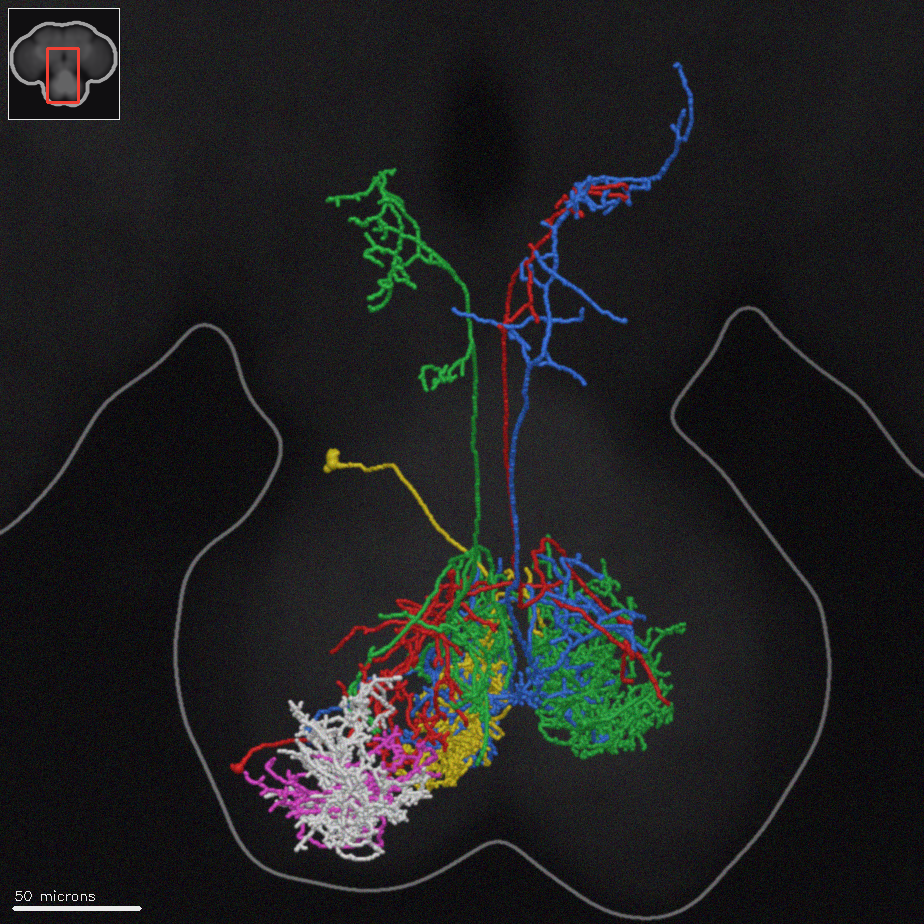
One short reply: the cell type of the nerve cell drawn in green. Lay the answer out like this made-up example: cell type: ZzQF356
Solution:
cell type: AN08B023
